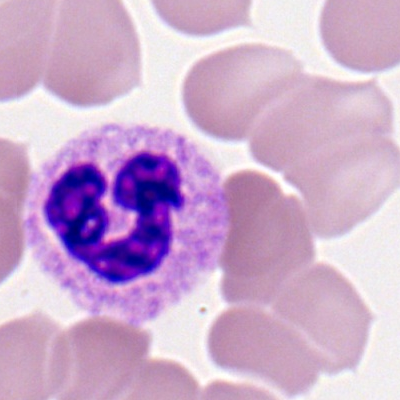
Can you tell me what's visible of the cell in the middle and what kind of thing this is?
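The outline of this cell is round and smooth. Its cytoplasm is plentiful and pale pink-lilac, with fine lilac granules scattered evenly throughout and no vacuoles. The cell is a segmented neutrophil.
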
